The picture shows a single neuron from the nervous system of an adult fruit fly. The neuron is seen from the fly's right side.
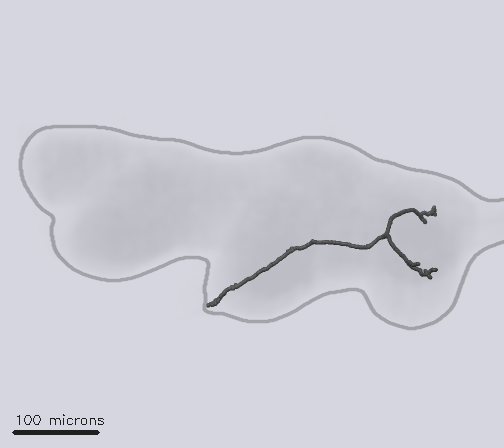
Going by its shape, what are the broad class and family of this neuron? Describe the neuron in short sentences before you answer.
No cell body is drawn. From left to right in the picture it spans about 250 microns. Its broad class is sensory neuron entering the nerve cord. Its family is called class mechanosensory proprioceptive.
